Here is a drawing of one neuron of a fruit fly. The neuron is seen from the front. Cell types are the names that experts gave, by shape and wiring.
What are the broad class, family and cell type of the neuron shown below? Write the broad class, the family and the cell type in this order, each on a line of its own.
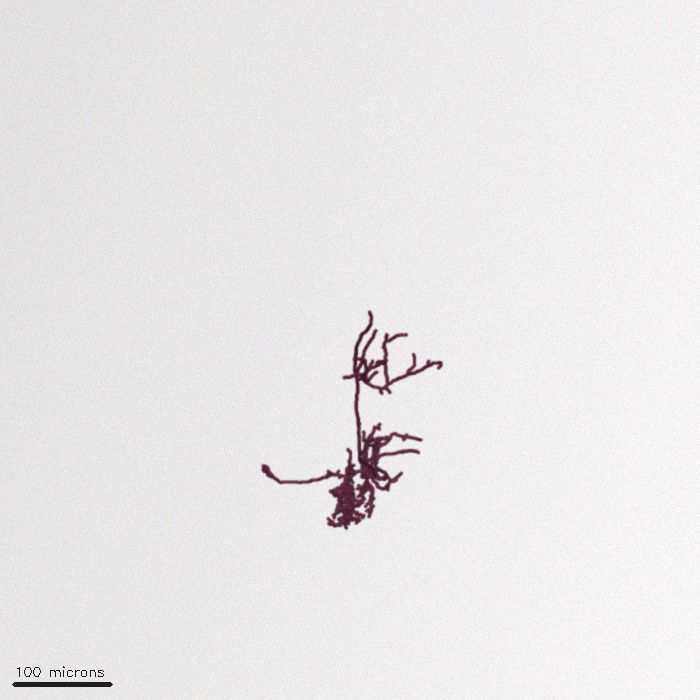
ascending neuron
hemilineage 18B
AN18B032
